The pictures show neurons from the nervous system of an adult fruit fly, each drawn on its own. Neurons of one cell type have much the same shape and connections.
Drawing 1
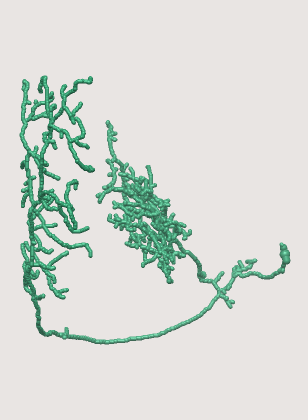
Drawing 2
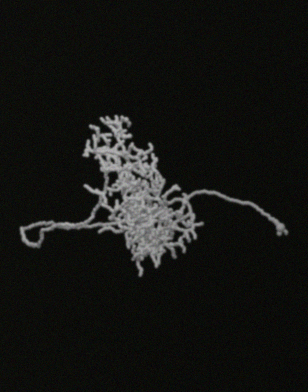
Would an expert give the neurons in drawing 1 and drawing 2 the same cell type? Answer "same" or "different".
different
